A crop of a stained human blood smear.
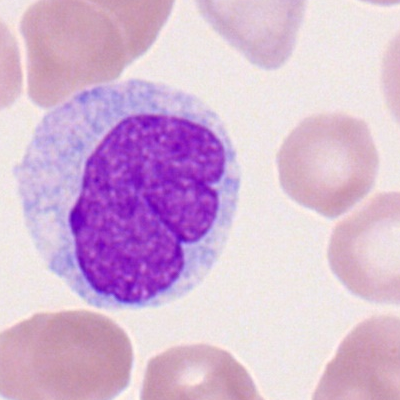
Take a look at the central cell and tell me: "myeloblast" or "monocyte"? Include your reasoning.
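The central cell is a monocyte.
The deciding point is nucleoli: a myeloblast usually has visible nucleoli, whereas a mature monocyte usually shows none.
The outline is roughly round, and the nucleus is folded, with a deep cleft dividing it into lobes. The chromatin is finely clumped with many small pale spaces between the clumps, and the cytoplasm is pale grey-blue.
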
